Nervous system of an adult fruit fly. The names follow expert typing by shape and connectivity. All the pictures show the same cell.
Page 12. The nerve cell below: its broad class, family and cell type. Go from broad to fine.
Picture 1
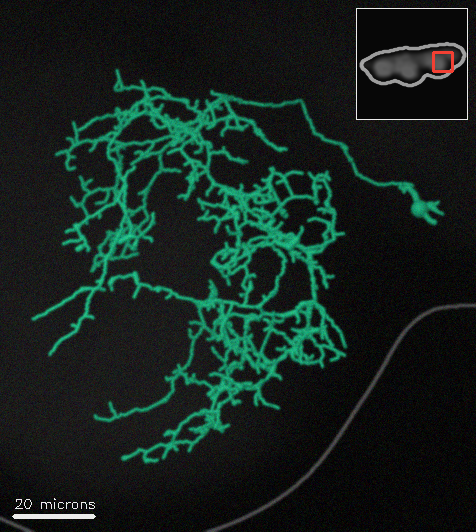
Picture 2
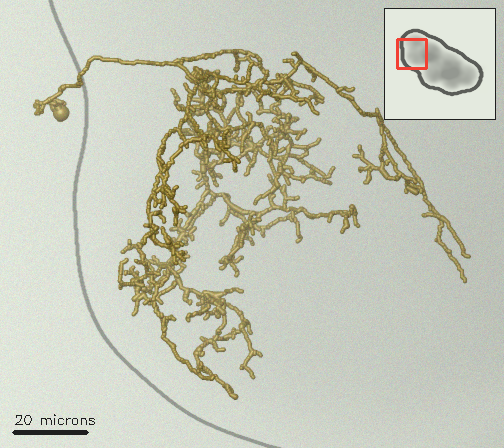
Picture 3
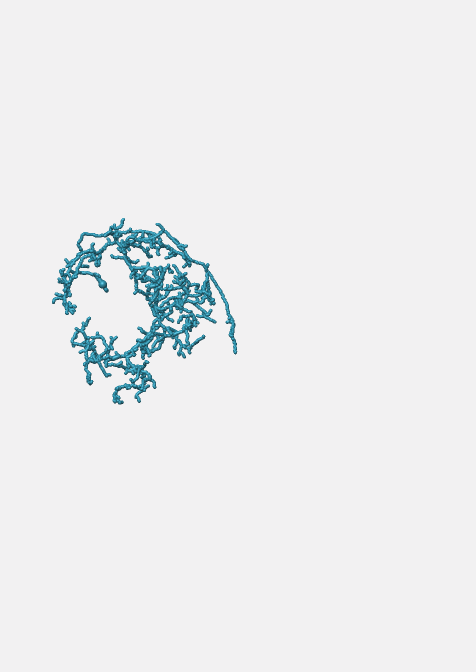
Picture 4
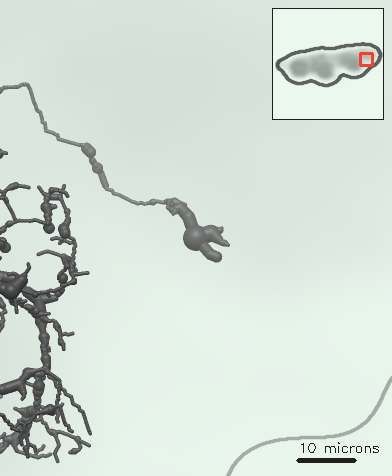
nerve-cord intrinsic neuron; hemilineage 19A; IN19A044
